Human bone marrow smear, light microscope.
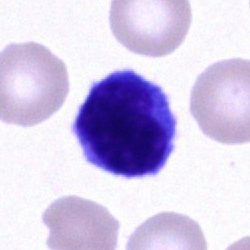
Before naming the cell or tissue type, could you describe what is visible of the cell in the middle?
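Roughly round, this one, with a slightly bumpy, irregular edge. The chromatin is dense, dark purple and coarsely clumped. Cytoplasm is very scant, at most a thin rim at the edge, and no granules are visible. It's a lymphocyte.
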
